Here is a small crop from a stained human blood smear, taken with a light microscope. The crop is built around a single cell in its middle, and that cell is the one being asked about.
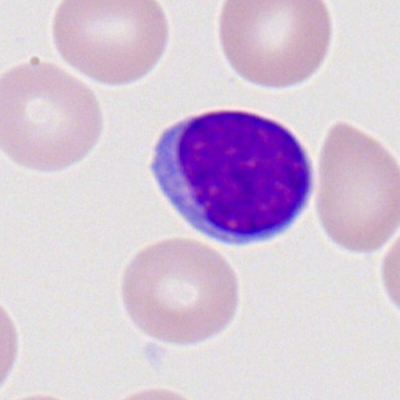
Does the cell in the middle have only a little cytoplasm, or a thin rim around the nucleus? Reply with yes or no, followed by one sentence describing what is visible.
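Yes. The nucleus fills most of the cell and sits toward the right.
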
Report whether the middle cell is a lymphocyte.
yes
